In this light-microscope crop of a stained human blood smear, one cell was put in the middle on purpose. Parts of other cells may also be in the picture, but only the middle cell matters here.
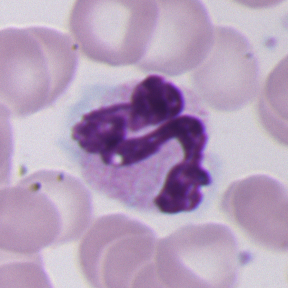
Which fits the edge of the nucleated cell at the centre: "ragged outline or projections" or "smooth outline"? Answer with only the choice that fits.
Smooth outline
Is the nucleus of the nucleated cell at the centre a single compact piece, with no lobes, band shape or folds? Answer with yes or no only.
No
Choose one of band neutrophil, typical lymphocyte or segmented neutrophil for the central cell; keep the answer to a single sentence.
Here the centrally located cell is a segmented neutrophil.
